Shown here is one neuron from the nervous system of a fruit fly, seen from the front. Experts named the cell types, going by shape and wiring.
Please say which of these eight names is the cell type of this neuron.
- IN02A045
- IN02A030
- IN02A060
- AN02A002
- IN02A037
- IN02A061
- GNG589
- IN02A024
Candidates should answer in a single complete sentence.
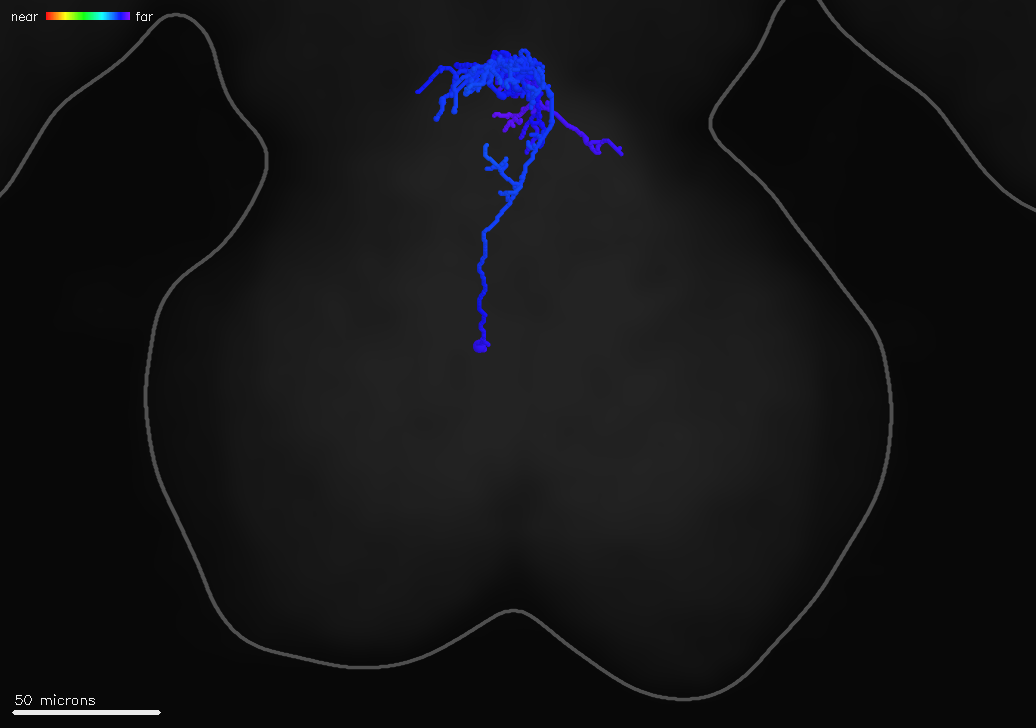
As its cell type, this neuron has IN02A030.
